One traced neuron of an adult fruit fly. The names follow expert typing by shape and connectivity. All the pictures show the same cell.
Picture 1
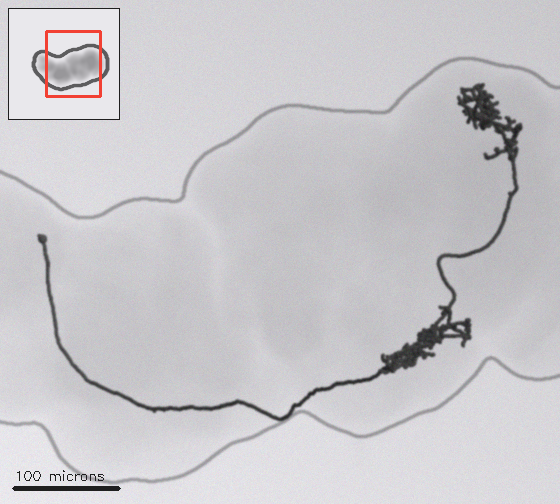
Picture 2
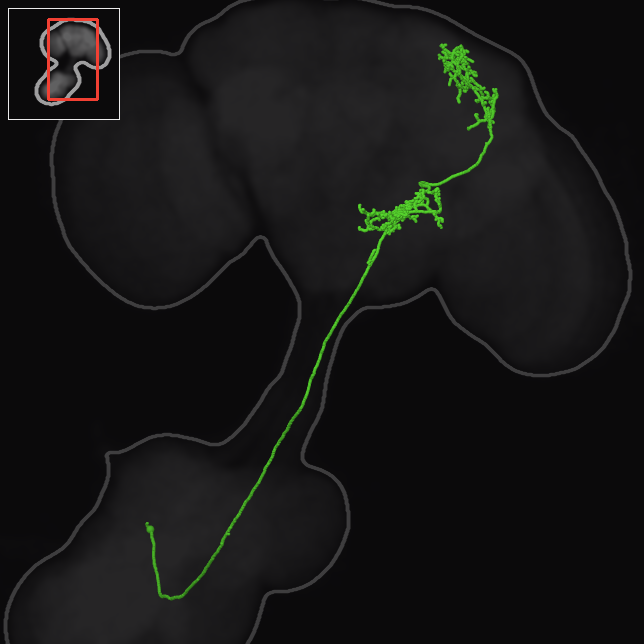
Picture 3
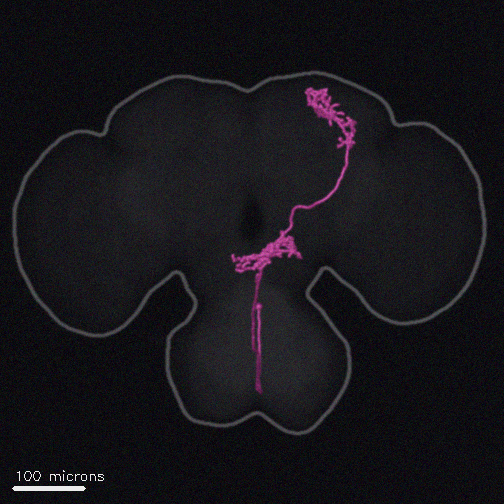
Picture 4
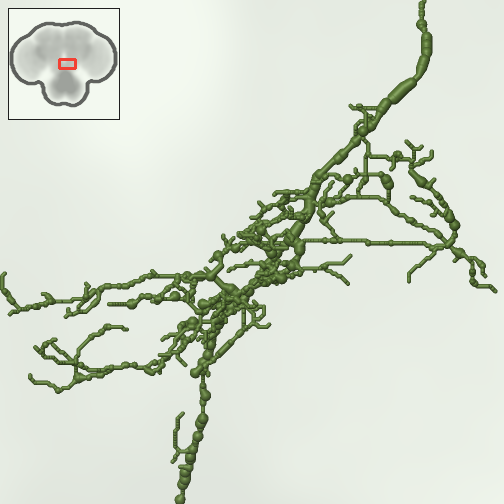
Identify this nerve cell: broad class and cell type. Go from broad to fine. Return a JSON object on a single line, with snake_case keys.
{"broad_class": "ascending neuron", "cell_type": "ANXXX434"}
